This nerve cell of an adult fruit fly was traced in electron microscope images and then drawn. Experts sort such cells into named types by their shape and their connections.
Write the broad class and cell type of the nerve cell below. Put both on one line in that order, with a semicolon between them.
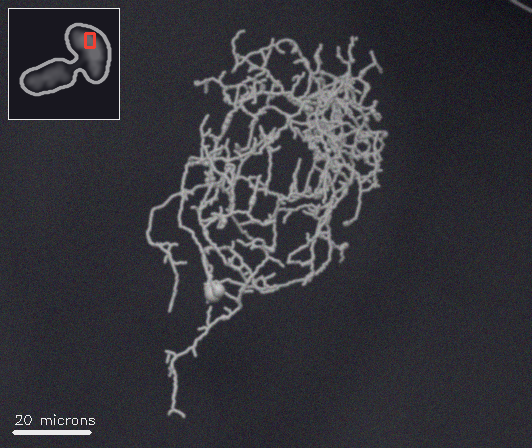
central-brain intrinsic neuron; CB3104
